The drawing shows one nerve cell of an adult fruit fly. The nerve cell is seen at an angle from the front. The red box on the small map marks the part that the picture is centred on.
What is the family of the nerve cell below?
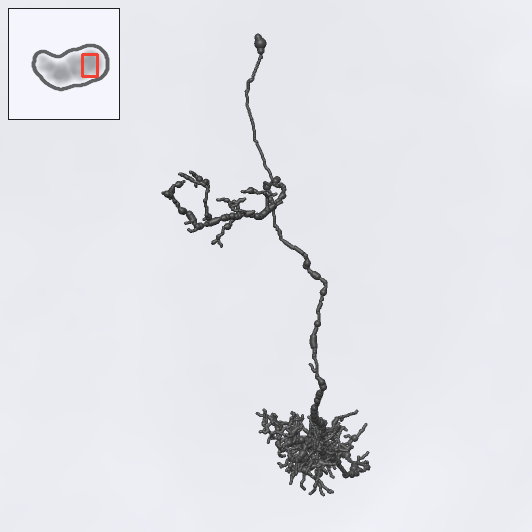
hemilineage VPNd1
